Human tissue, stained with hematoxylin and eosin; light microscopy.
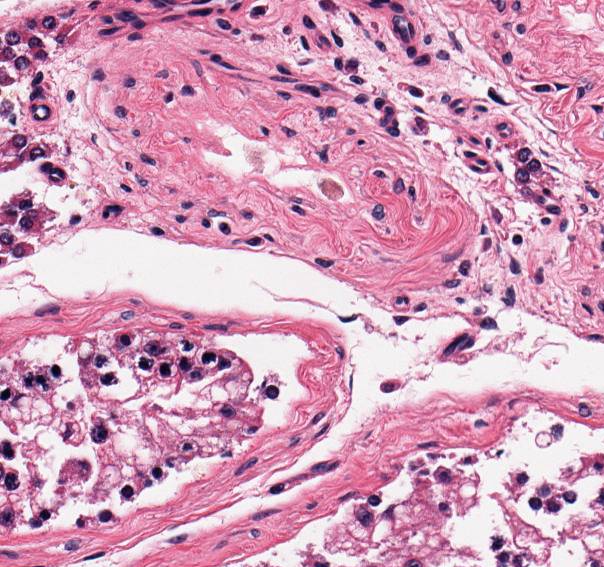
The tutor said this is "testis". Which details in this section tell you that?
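Testis: walls around the tubular units are layered, wavy pink collagen bands holding flattened spindle nuclei.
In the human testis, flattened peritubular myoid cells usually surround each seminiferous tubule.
The flattened spindle nuclei in these walls agree with that. Upper left edge: a cluster of cells with round nuclei and abundant pink cytoplasm. No fat cells in the field. Lower left unit: cell contents pulled away from the wall, leaving a thin white gap along its upper edge.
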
